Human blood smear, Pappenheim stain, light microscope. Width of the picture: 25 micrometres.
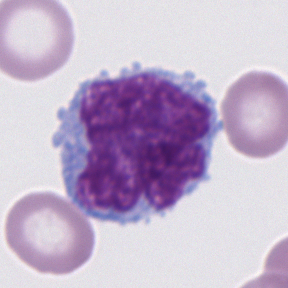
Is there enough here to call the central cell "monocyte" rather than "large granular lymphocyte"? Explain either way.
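This is a monocyte.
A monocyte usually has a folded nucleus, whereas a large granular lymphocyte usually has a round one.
Here the nucleus is irregular, with a deep cleft running up into it from the lower edge, which fits the folded form rather than the round. Its chromatin is dark purple and mottled, with small paler patches among denser areas. A narrow pale blue rim of cytoplasm encircles the nucleus, and many small knob-like projections line the cell margin. The cell is about 15 micrometres across, and the nucleus fills about 70% of its area.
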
